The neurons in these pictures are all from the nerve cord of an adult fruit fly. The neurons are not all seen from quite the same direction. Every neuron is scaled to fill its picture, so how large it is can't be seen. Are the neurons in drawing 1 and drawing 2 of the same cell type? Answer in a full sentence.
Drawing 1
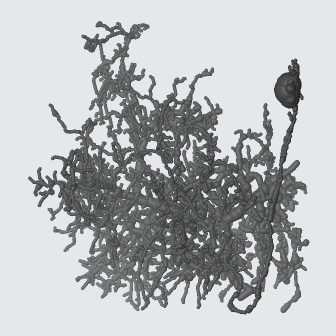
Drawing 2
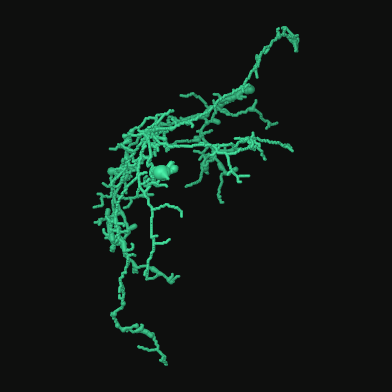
They are of different cell types.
